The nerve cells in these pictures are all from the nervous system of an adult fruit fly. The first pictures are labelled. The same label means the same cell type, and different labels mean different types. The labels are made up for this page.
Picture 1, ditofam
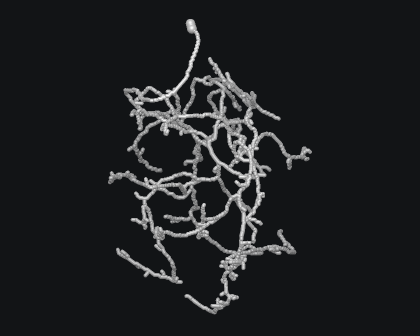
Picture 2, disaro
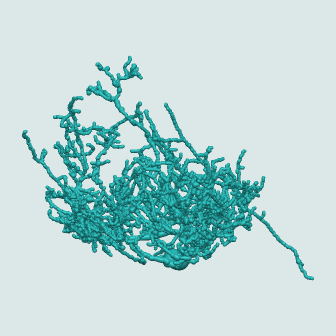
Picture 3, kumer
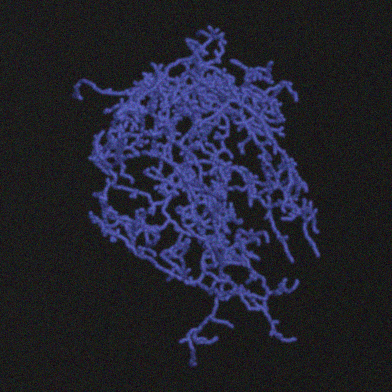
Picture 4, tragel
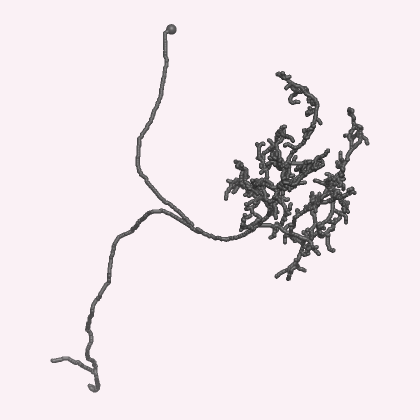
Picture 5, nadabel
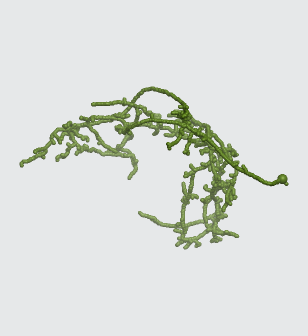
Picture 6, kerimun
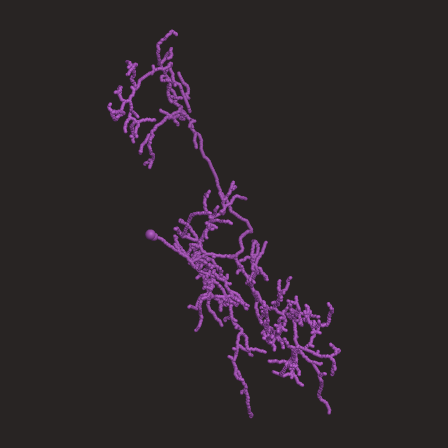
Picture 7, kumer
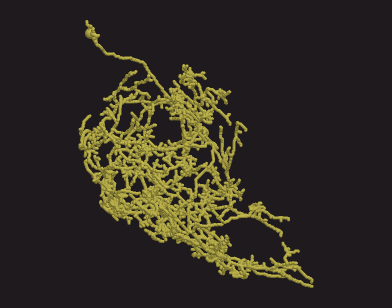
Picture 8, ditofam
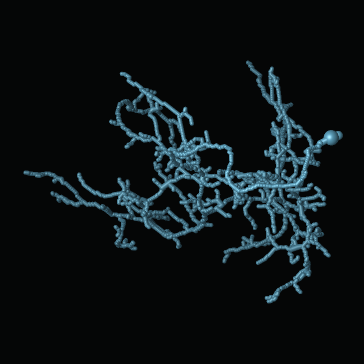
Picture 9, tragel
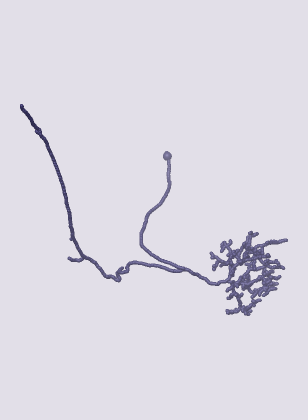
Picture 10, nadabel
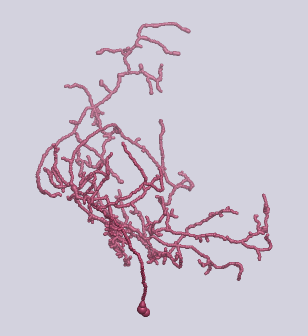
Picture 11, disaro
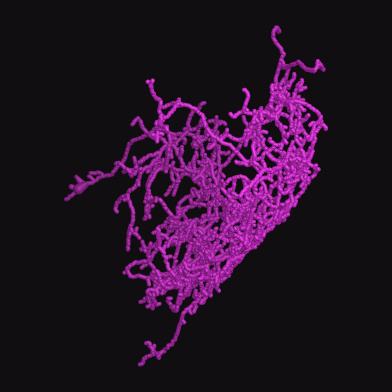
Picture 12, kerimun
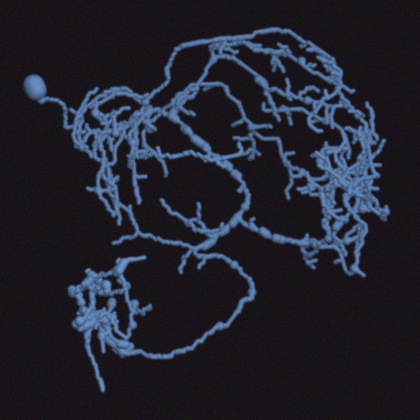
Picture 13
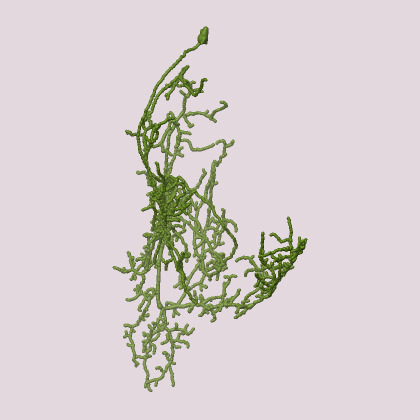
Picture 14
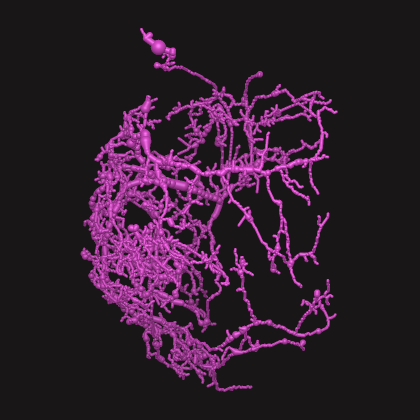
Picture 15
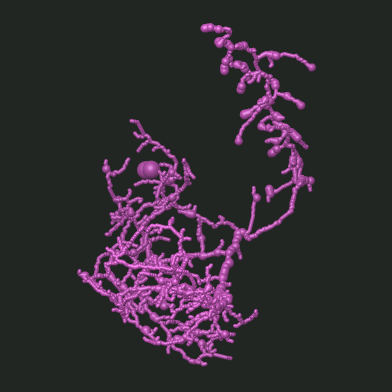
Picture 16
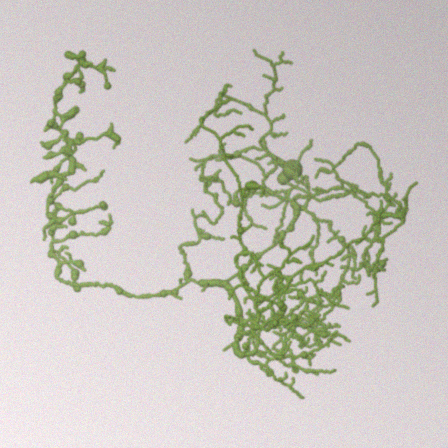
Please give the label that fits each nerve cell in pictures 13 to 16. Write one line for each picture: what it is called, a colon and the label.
13: kumer
14: kumer
15: kerimun
16: kerimun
